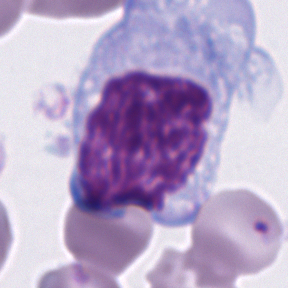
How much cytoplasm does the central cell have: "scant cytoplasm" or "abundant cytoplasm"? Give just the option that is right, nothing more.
Abundant cytoplasm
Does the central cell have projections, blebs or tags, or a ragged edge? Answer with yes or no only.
Yes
